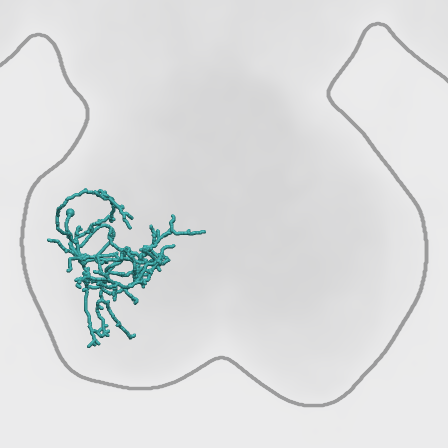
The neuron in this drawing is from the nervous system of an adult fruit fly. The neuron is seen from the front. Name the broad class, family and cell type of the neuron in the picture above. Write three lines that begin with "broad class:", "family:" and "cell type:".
broad class: nerve-cord intrinsic neuron
family: hemilineage 03A
cell type: IN03A078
